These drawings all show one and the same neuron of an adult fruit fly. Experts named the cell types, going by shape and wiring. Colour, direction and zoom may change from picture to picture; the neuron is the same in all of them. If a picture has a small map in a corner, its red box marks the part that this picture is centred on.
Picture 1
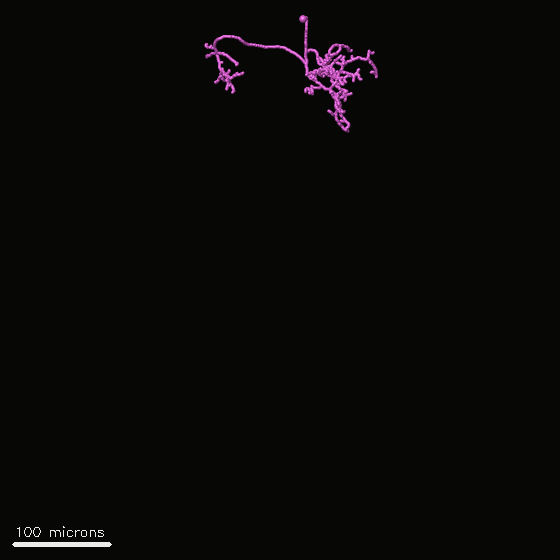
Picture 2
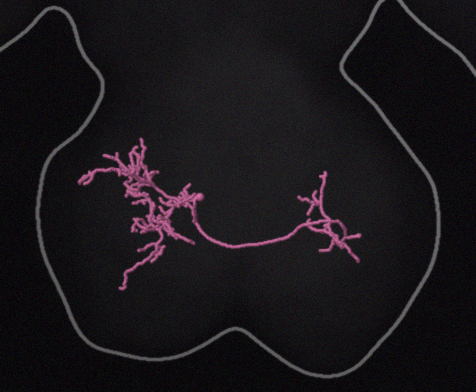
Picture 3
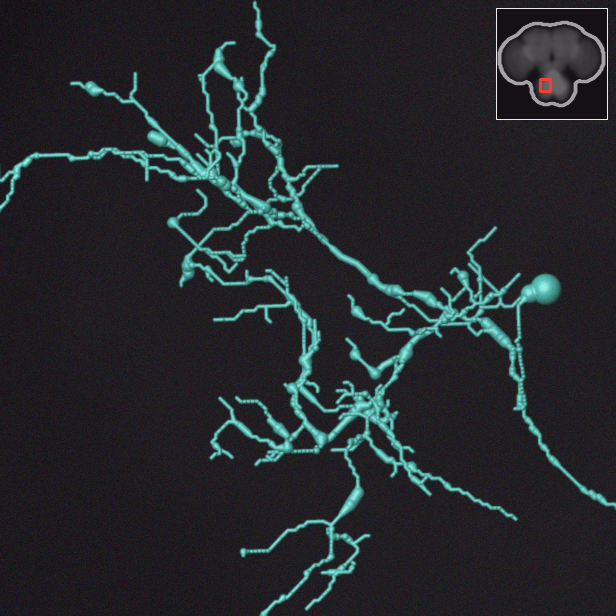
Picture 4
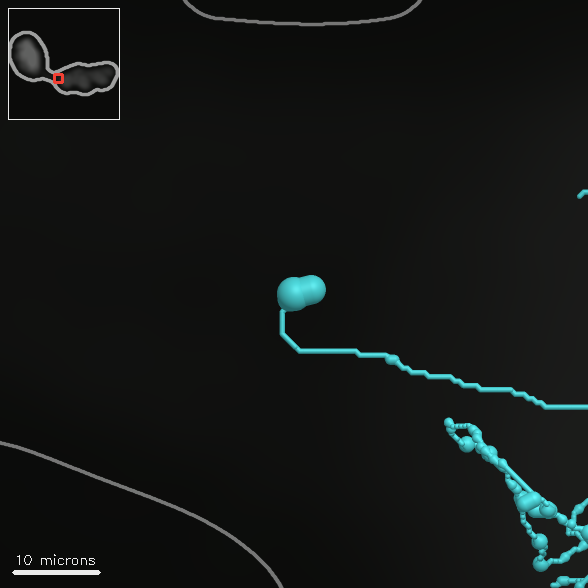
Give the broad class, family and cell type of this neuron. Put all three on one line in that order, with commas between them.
nerve-cord intrinsic neuron, hemilineage 01A, IN01A083_b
